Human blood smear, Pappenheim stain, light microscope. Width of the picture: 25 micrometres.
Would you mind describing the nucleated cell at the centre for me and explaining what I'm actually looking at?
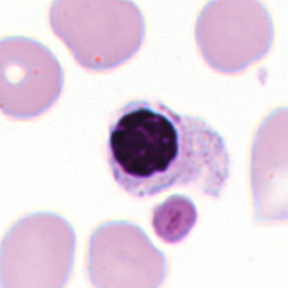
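The nucleus lies off-centre, toward the left side of the cell, and no nucleolus is visible within it. Cytoplasm is broader to the right of the nucleus and forms only a thin rim on the left. On its right side the cell outline is ragged and irregular. This cell is a normoblast.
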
